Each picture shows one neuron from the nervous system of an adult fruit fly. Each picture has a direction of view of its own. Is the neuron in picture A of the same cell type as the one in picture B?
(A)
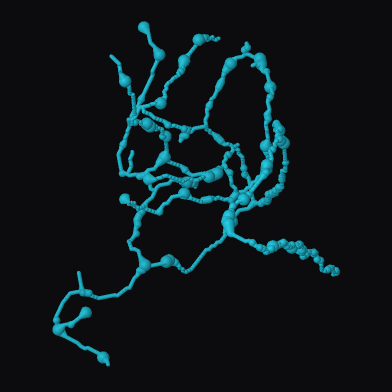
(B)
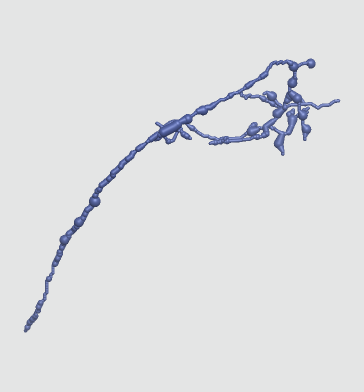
no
